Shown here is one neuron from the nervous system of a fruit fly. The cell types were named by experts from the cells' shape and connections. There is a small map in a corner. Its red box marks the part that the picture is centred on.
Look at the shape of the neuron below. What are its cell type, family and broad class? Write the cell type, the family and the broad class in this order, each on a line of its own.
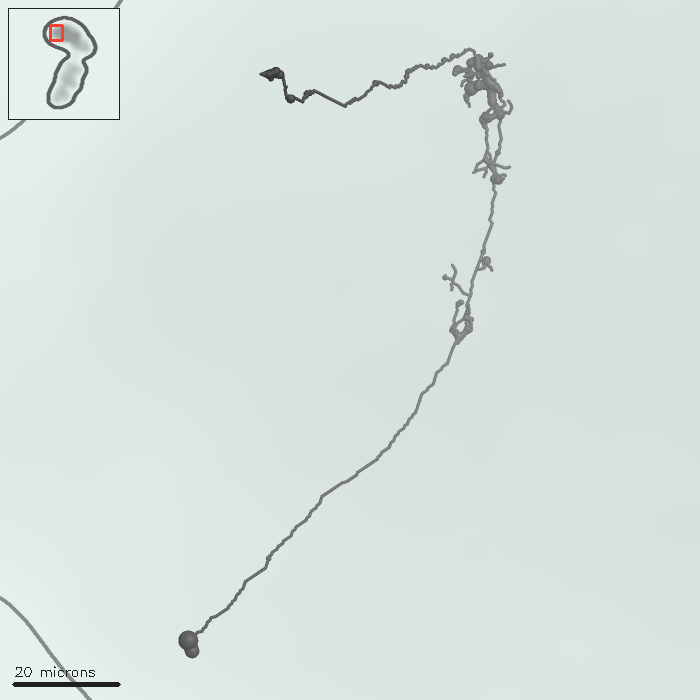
C3
C
optic-lobe intrinsic neuron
